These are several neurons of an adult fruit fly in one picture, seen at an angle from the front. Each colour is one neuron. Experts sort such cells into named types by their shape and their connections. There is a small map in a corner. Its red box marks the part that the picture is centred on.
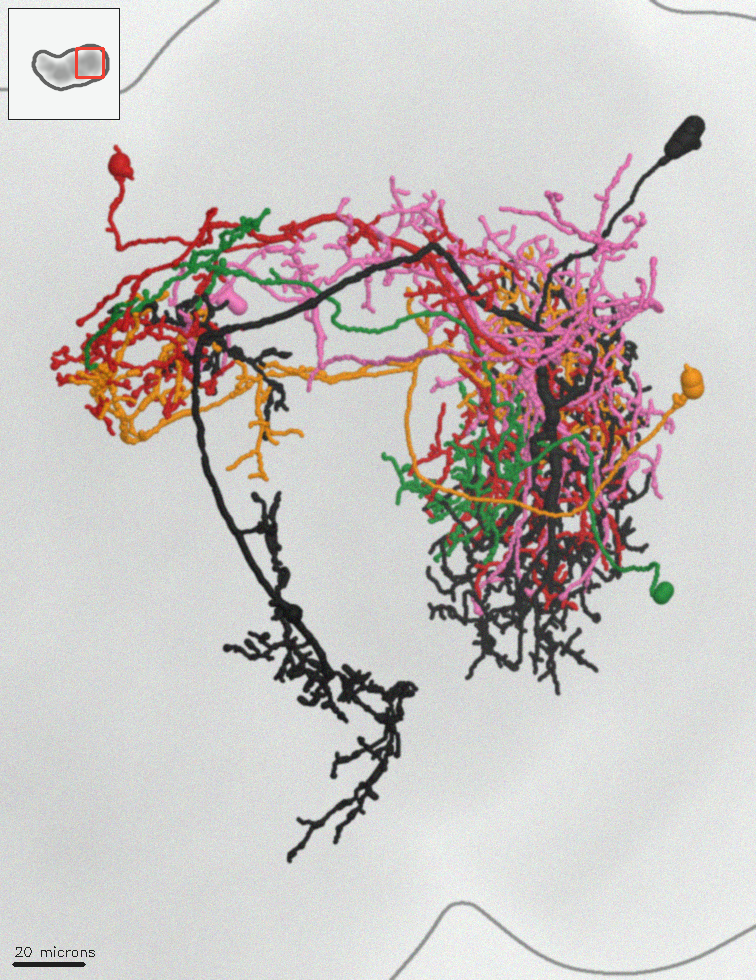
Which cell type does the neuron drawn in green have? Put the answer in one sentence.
The cell type is LC34.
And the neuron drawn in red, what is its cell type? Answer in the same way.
The cell type is LoVP28.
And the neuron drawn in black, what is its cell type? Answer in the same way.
The cell type is LT86.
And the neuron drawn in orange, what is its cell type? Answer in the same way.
The cell type is LoVP30.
